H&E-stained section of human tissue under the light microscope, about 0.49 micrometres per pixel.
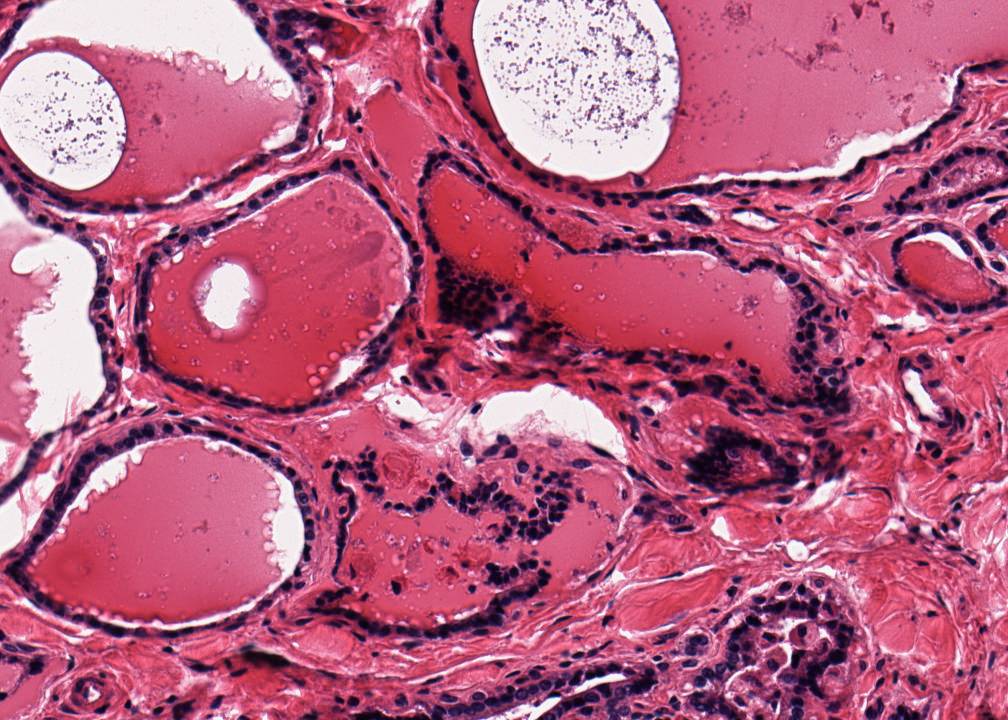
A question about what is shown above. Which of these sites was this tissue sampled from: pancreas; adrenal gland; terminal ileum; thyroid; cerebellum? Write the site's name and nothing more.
thyroid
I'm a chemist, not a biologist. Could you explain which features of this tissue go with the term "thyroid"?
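Looking at this thyroid, I notice first a follicle in the lower centre whose lining is crowded and folded into the lumen. In the centre and centre-right, small clusters of densely packed dark nuclei sit between follicles. The stroma separating the follicles is pink fibrous tissue with scattered spindle-shaped nuclei, and it grows broader towards the lower right.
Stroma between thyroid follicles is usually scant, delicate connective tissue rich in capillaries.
Where it broadens in the lower right, then, it goes beyond that usual scant amount. I find no fat cells anywhere in the field.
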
